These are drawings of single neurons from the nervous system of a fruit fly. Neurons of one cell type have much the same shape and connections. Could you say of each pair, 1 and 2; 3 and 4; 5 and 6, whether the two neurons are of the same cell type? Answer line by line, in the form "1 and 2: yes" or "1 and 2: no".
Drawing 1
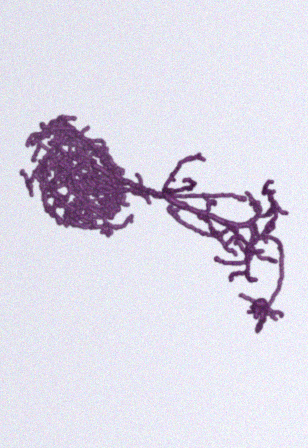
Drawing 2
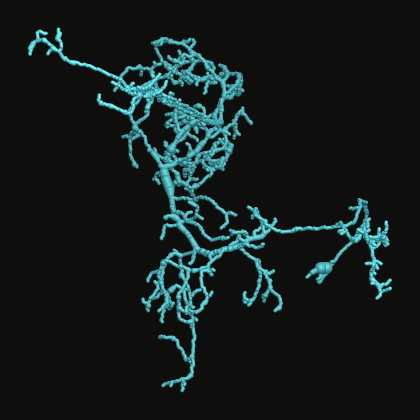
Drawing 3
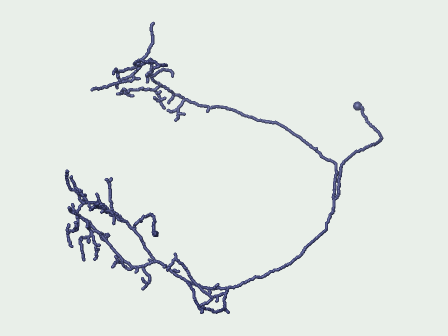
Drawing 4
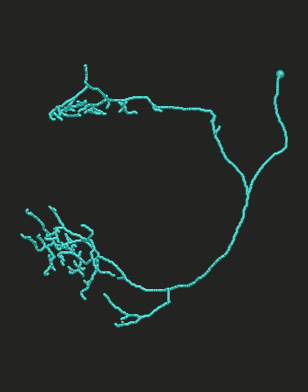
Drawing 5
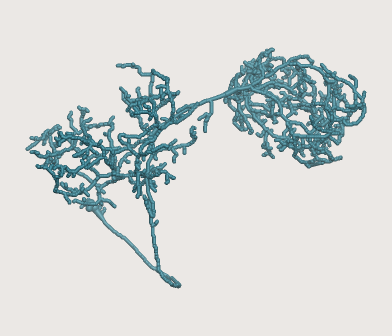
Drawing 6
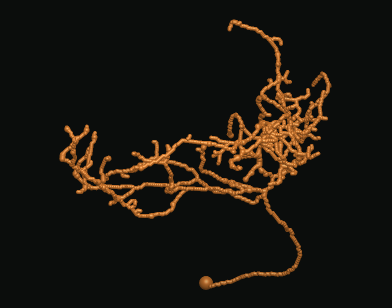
1 and 2: yes
3 and 4: yes
5 and 6: no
